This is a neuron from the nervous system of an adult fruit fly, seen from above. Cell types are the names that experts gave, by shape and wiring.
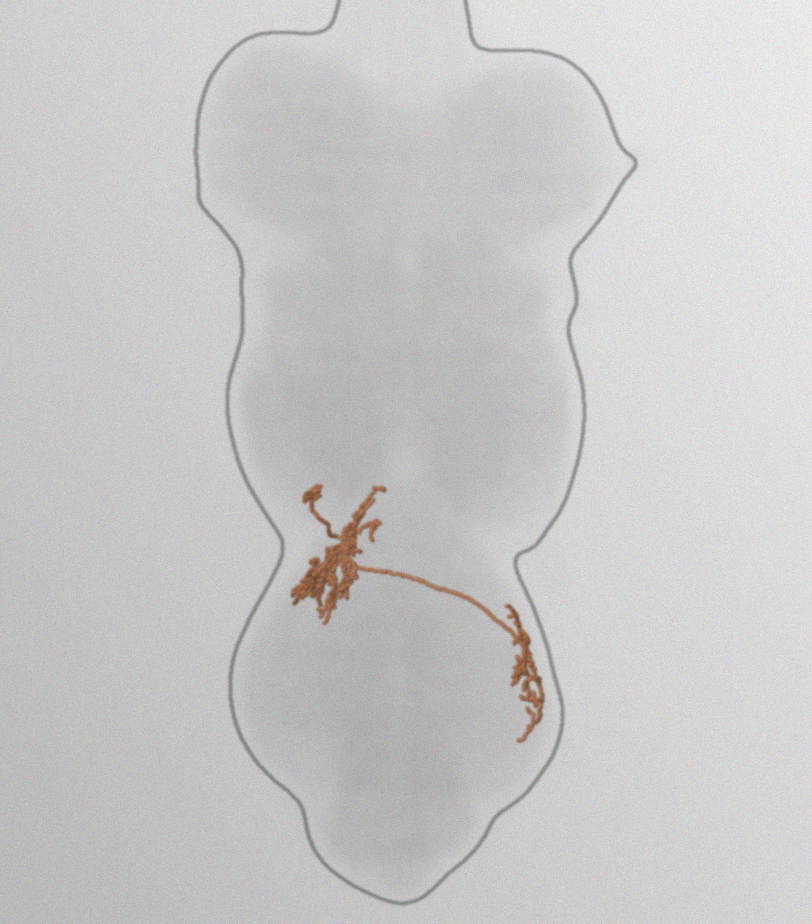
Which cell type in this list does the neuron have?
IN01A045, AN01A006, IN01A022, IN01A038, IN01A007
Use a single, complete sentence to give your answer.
The neuron is a member of cell type IN01A038.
